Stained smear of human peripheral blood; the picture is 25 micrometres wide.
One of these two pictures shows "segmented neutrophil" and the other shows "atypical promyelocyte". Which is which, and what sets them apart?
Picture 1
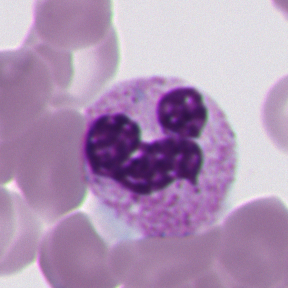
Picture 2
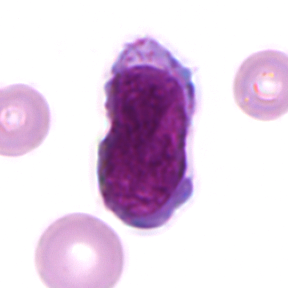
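In the first picture is a segmented neutrophil; the second holds an atypical promyelocyte. The segmented neutrophil has a round, smooth outline. The atypical promyelocyte, by contrast, is elongated, with its long axis running from top to bottom, and the cytoplasm at its top end has a ragged, irregular edge. Cytoplasm is plentiful and pale pinkish in the segmented neutrophil, whereas in the atypical promyelocyte the nucleus fills most of the cell. Fine pink-violet granules are scattered evenly through the neutrophil's cytoplasm.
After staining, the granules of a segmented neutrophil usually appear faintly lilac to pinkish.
The neutrophil's chromatin is dense, dark purple and coarsely clumped, and no nucleoli are visible.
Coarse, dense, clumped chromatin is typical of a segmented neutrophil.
None of the red cells near the atypical promyelocyte touches it.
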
